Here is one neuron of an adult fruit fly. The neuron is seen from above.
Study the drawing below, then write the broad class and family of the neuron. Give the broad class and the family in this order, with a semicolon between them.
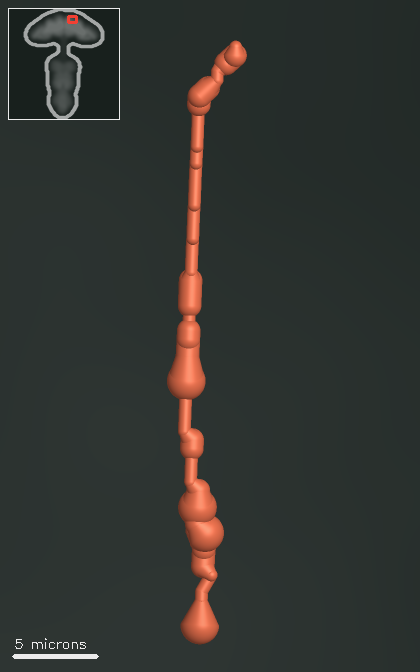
sensory neuron entering the brain; class mechanosensory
